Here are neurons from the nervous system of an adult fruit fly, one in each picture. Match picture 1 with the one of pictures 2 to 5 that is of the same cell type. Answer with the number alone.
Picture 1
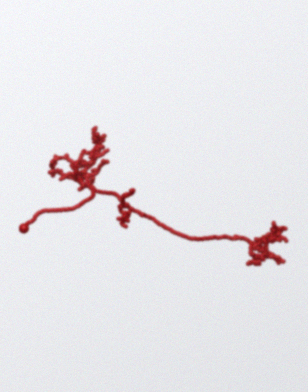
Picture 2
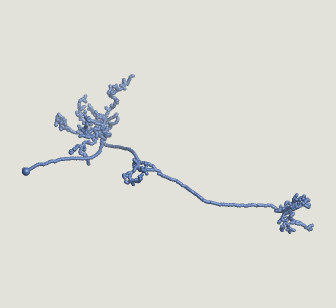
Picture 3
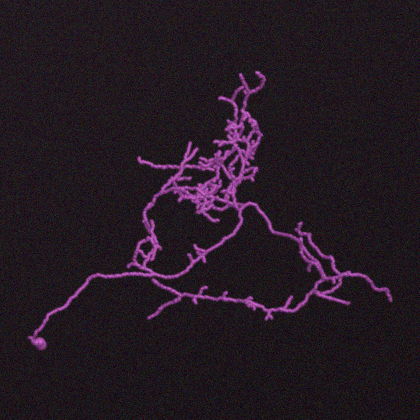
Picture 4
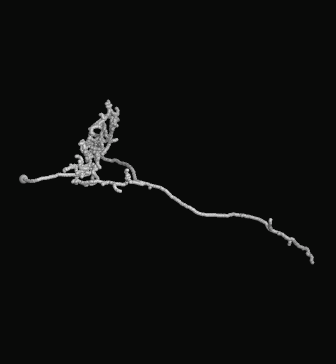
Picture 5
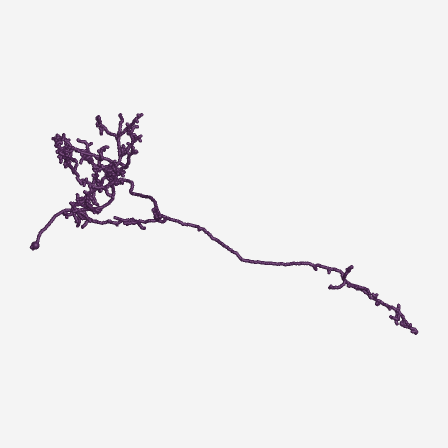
2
